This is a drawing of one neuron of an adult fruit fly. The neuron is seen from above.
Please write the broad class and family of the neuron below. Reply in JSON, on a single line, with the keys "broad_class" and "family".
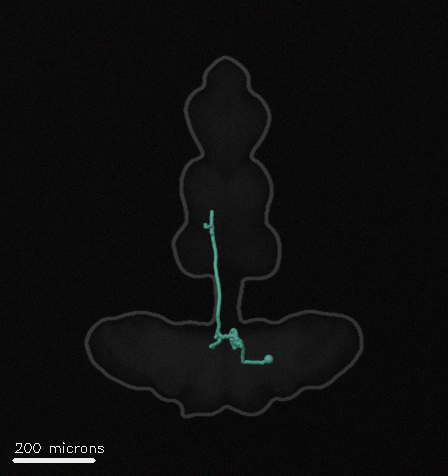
{"broad_class": "descending neuron", "family": "hemilineage LB6"}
